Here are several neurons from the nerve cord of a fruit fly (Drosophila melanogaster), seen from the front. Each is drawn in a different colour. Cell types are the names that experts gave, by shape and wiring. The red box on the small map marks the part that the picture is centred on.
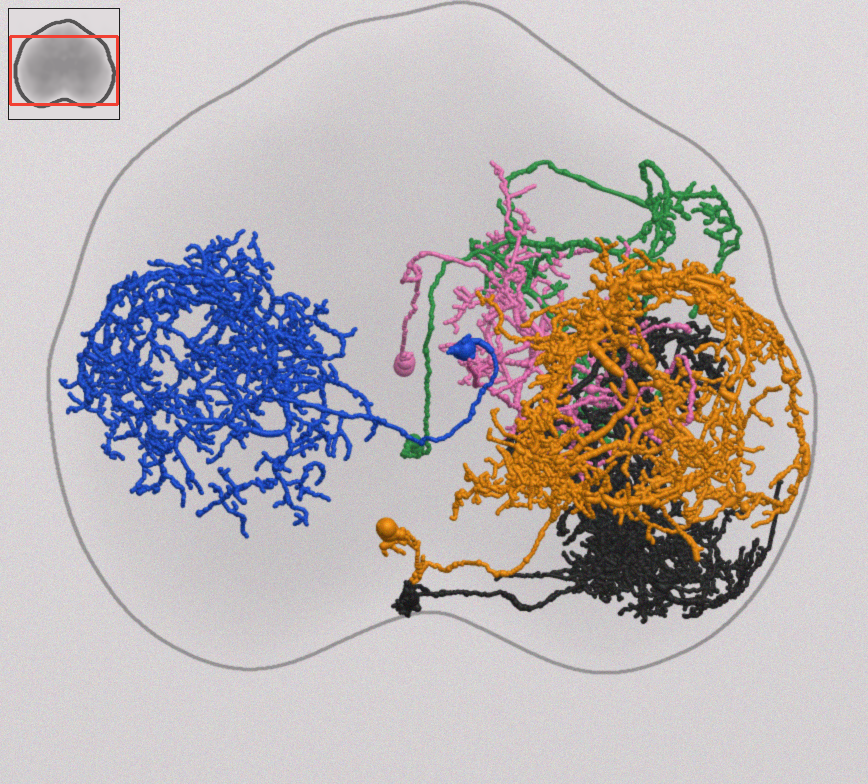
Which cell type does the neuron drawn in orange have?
IN13B001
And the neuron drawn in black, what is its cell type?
IN13B005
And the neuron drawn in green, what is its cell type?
IN26X003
